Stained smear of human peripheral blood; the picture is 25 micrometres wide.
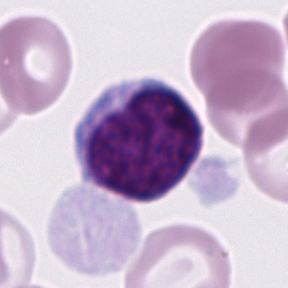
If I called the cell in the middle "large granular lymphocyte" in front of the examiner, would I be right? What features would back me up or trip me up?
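The deciding feature is the cytoplasm, which shows no visible granules.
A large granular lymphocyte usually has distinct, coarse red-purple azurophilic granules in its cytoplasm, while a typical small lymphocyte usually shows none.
This cell is therefore a typical lymphocyte, not a large granular lymphocyte. Its outline is roughly round, and the nucleus, about 10 micrometres across, is roughly round with a shallow notch at its top edge. The chromatin is dark purple and coarsely clumped, and no distinct nucleoli are visible. A small pale-blue fragment lies just to the right of the cell.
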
